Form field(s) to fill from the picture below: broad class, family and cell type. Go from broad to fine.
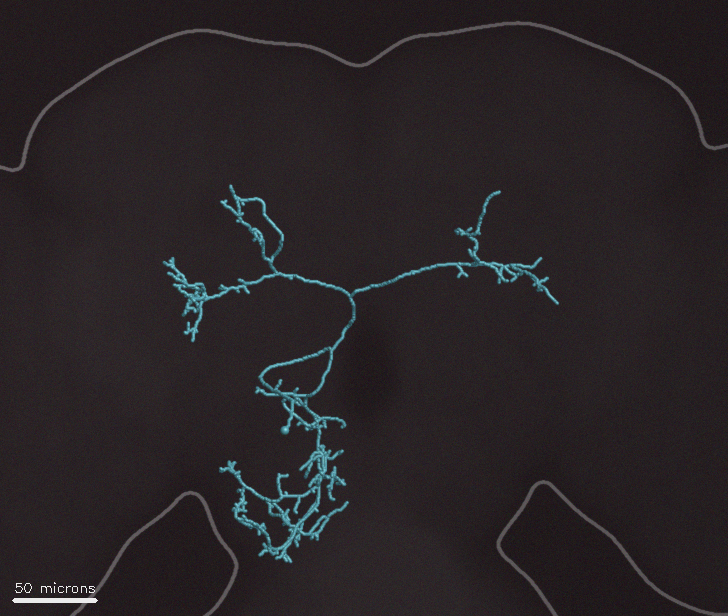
central-brain intrinsic neuron; hemilineage PSa1; VES022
